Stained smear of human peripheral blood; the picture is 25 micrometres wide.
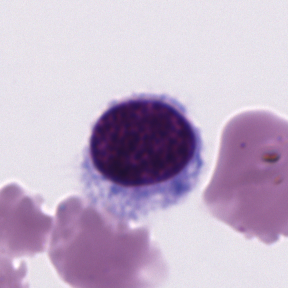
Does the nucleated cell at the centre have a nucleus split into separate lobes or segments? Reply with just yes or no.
No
